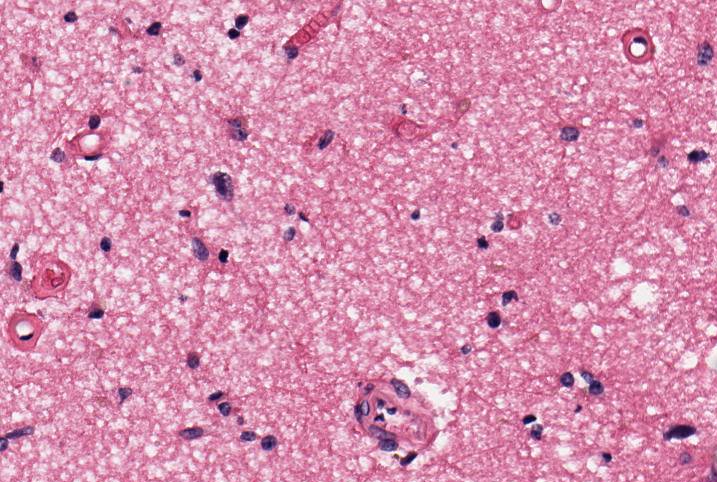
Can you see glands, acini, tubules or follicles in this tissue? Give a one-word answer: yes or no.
No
